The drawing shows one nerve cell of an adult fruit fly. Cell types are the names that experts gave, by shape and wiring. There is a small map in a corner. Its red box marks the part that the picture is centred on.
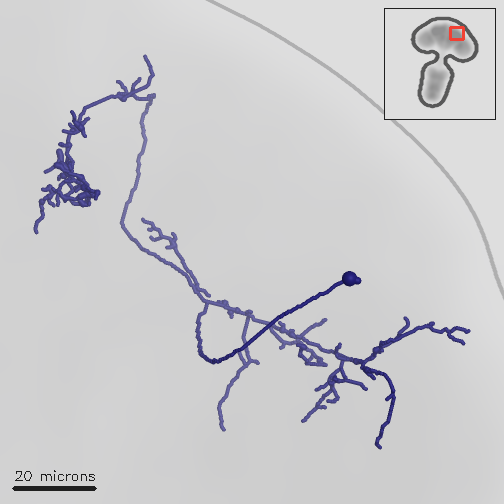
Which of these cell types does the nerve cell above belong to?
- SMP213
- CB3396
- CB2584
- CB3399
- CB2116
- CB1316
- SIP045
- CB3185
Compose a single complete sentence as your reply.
It is CB2116 that is the cell type of the nerve cell.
